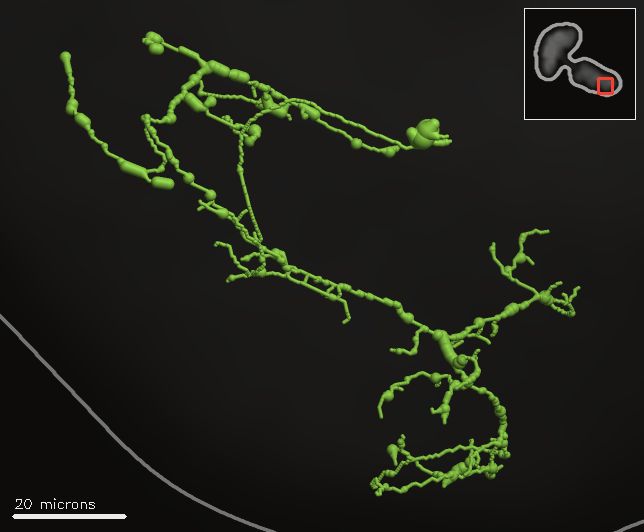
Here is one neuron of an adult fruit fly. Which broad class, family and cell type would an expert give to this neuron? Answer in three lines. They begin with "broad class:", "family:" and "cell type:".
broad class: nerve-cord intrinsic neuron
family: hemilineage 14A
cell type: IN14A068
